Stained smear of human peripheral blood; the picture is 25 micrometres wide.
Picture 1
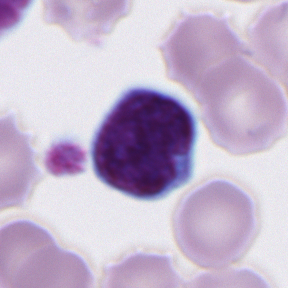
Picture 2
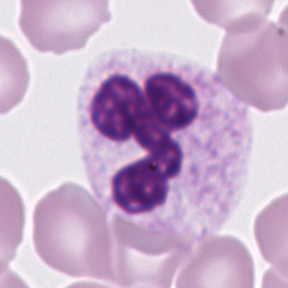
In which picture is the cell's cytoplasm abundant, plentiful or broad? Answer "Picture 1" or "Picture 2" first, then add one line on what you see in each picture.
Picture 2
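In picture 1: The nucleus fills almost the whole cell.
In picture 2: The cytoplasm is abundant and pale pinkish-lilac.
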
